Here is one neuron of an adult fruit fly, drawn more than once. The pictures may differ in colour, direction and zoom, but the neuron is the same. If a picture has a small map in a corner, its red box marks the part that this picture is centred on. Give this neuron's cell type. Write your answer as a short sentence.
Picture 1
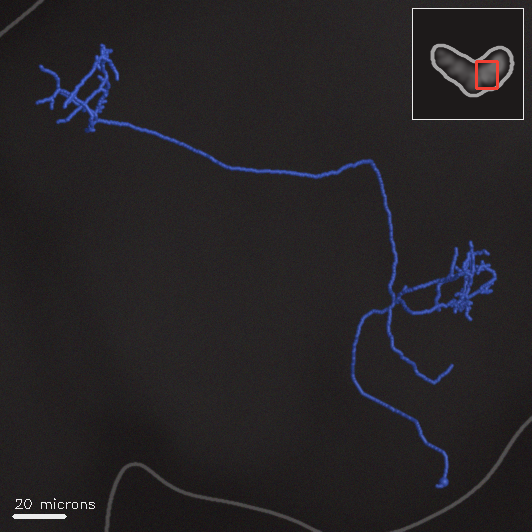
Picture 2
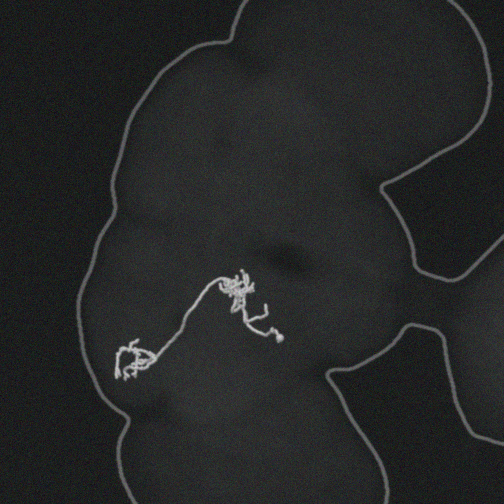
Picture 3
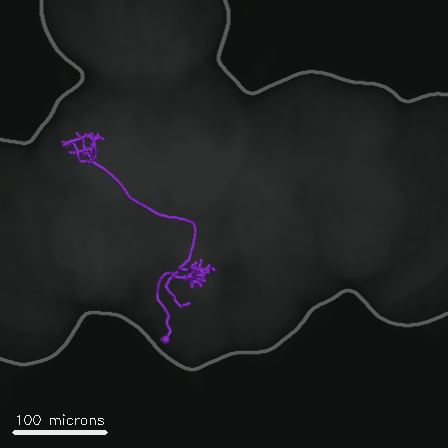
The cell type is DC4_vPN.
